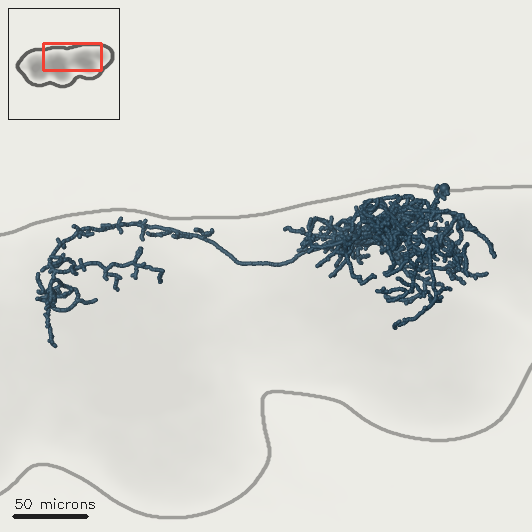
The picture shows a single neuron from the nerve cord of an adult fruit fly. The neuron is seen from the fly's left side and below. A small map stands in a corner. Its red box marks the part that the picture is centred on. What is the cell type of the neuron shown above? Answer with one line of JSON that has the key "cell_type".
{"cell_type": "IN12A010"}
